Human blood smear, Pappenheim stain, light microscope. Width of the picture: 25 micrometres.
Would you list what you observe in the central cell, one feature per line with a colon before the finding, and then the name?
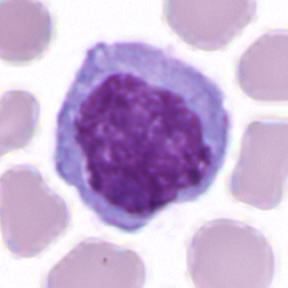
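Outline: irregular, somewhat angular, not smoothly round
Size: about 16 micrometres across
Nucleus: single rounded mass, slightly uneven edge, no lobes, about 12 micrometres across
Nuclear area: about 60% of the cell
Chromatin: coarse, clumped, darker purple patches with paler gaps
Granules: none distinct in the cytoplasm
Name: plasma cell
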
